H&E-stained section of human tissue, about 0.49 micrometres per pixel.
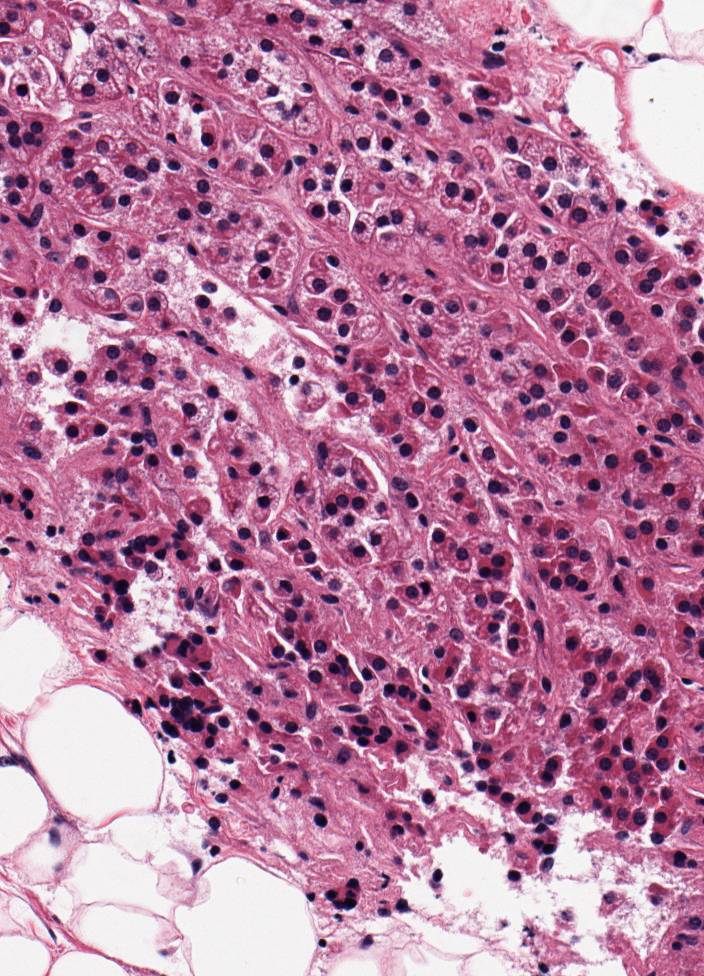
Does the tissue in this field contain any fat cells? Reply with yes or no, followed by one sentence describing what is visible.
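Yes. Mature fat cells lie at the lower left corner and the upper right corner of the field.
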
